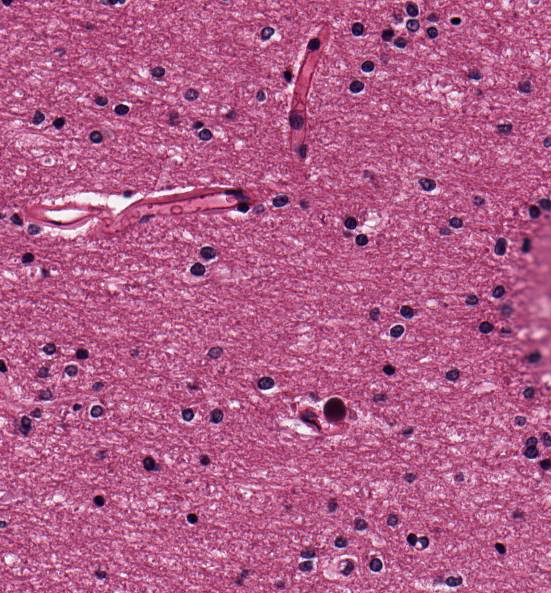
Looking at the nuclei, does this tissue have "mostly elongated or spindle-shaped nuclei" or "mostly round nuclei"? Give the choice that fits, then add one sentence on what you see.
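Mostly round nuclei. Small, round, darkly stained nuclei lie scattered singly and fairly evenly across the whole field.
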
